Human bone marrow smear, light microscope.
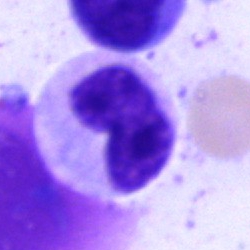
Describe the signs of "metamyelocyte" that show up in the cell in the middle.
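Going through the features in order, start with the nucleus: it is kidney-shaped, indented on its left side, and sits off-centre toward the right of the cell.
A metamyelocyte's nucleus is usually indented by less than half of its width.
An indented, kidney-shaped nucleus like this one goes with a metamyelocyte. Next, the cytoplasm is abundant and pale lilac.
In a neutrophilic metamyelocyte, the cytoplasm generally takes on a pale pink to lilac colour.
The pale lilac seen here falls within that range. Last, the outline is round and smooth. With those points checked, the cell is a metamyelocyte.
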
